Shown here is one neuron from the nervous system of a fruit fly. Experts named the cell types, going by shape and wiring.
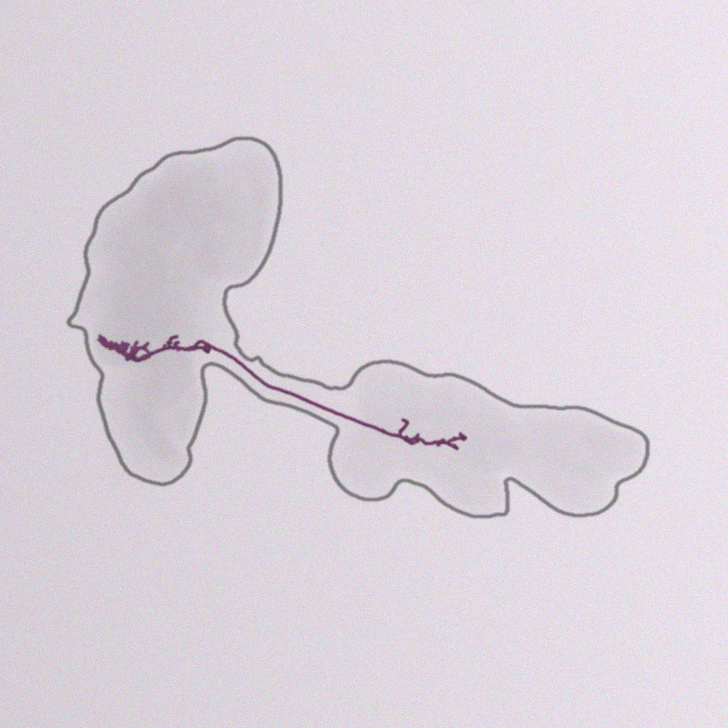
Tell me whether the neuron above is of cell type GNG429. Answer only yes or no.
no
